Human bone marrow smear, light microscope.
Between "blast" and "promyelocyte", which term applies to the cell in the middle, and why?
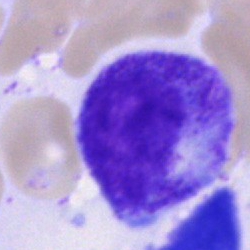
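This is a promyelocyte. The granules decide it: small, purple and scattered over the cell, especially toward the right edge.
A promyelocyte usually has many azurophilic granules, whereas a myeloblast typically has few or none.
The nucleus fills most of the cell, its chromatin finely granular and deep purple.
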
